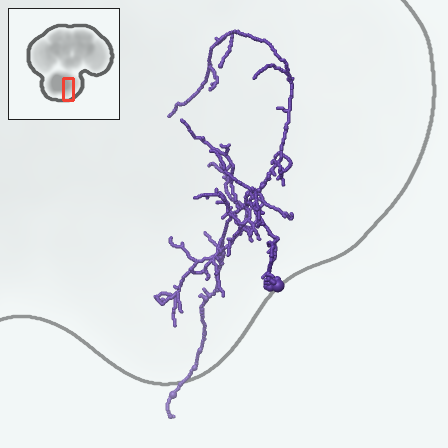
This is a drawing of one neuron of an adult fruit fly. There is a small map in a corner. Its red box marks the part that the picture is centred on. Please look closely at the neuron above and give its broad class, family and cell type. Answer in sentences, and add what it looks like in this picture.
Its broad class is motor neuron of the nerve cord. The family is hemilineage 15B. The cell type is MNml78. The picture shows dozens of branch ends. In this view it is more than twice as tall as it is wide.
